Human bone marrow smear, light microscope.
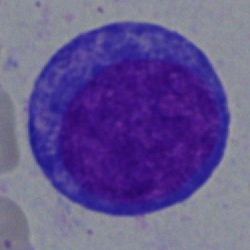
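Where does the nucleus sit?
Off-centre toward the right, with a wider rim of cytoplasm on the left than on the right.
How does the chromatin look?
Finely granular rather than coarsely clumped.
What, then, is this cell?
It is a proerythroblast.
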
